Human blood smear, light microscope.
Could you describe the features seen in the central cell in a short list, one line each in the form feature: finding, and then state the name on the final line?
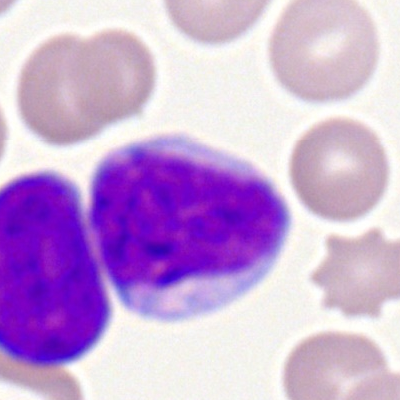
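Outline: rounded, somewhat triangular
Nucleus: fills most of the cell
Cytoplasm: scant rim, widest along lower edge
Cytoplasm colour: pale blue
Name: myeloblast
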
